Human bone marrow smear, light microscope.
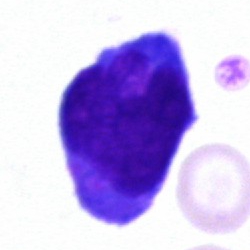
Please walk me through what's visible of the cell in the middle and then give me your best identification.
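Deep blue cytoplasm forms a rim that is widest at the lower left of the cell. The nucleus stains dark purple and is hard to separate from the dark cytoplasm. A paler pinkish-purple patch lies in the upper middle of the cell. This is a blast.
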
